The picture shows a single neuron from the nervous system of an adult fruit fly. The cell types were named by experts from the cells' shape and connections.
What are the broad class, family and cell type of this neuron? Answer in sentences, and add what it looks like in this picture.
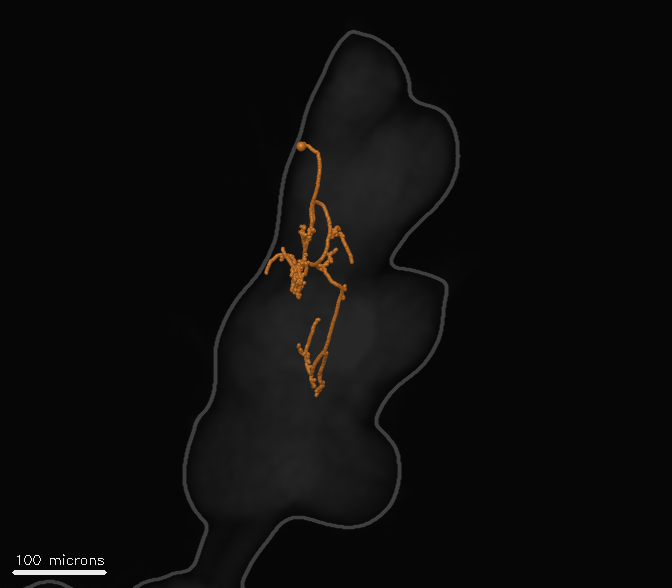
This is a nerve-cord intrinsic neuron. The family is hemilineage 06A. The cell type is IN06A072. The cell body can be seen at the top of the picture. By the scale bar it is about 300 microns tall in this view.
